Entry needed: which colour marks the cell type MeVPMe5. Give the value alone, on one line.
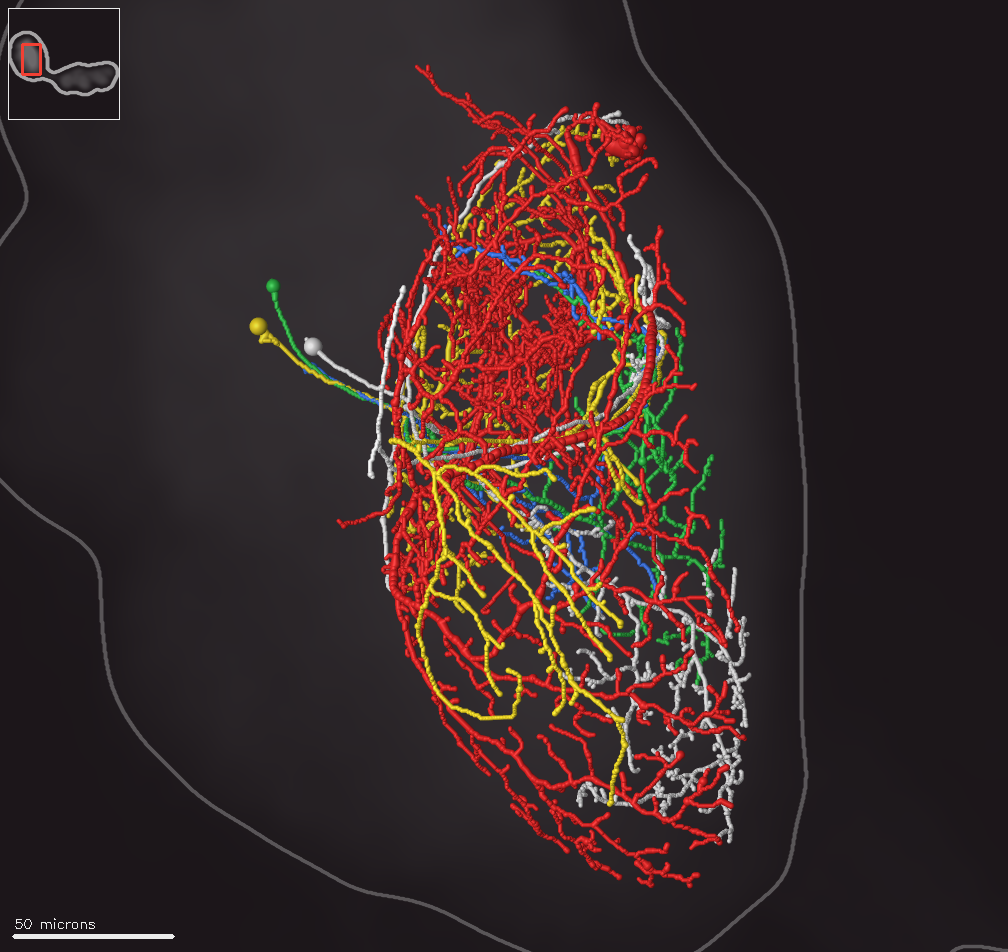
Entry: yellow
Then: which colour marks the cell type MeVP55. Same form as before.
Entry: green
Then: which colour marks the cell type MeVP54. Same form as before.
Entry: blue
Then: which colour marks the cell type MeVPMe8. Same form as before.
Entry: white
